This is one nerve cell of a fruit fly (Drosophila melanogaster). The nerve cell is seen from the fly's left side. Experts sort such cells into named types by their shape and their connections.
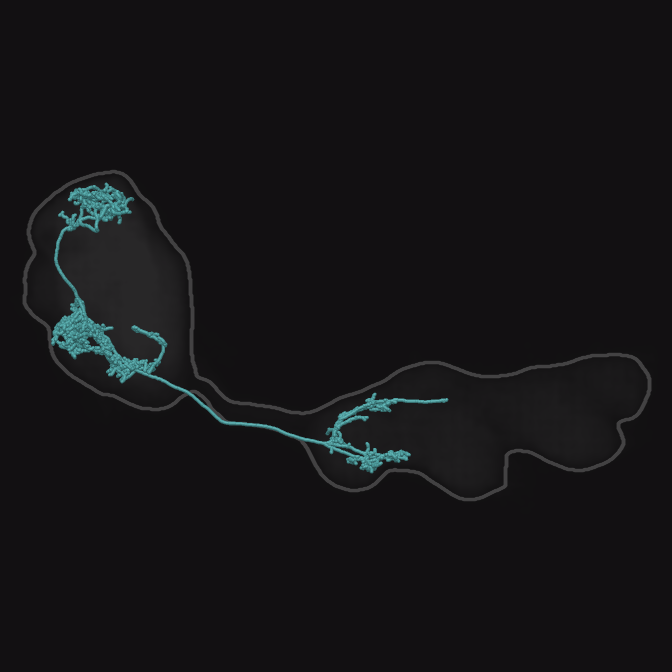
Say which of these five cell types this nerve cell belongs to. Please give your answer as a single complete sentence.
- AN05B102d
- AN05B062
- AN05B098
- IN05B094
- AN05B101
This nerve cell is of the type AN05B101.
